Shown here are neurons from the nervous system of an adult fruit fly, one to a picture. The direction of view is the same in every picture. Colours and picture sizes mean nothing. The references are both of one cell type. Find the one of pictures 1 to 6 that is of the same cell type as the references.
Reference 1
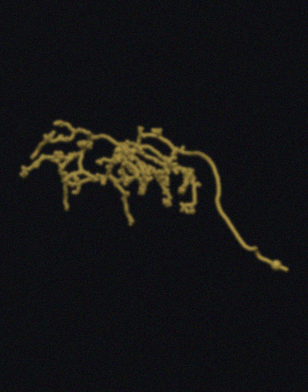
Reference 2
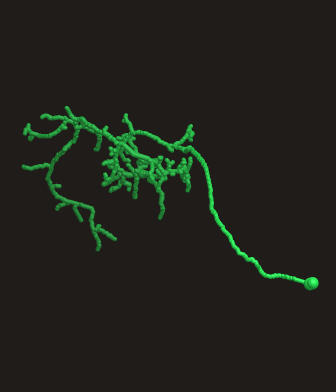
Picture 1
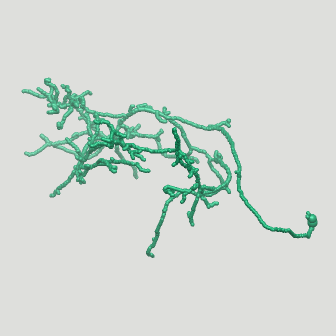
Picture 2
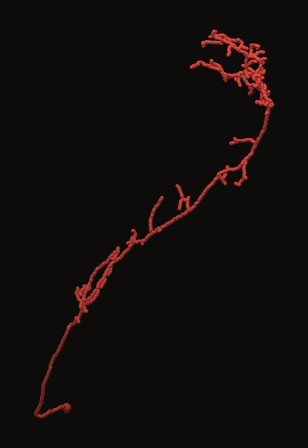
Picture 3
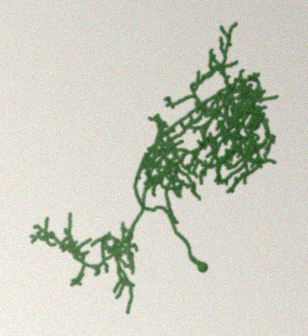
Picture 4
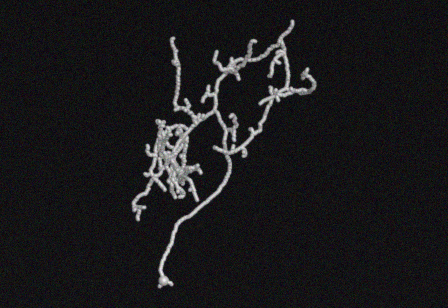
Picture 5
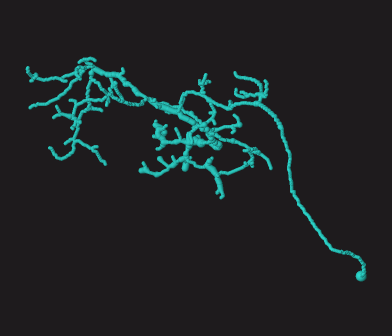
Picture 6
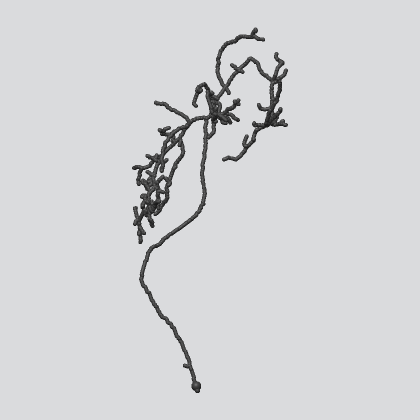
Picture 5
